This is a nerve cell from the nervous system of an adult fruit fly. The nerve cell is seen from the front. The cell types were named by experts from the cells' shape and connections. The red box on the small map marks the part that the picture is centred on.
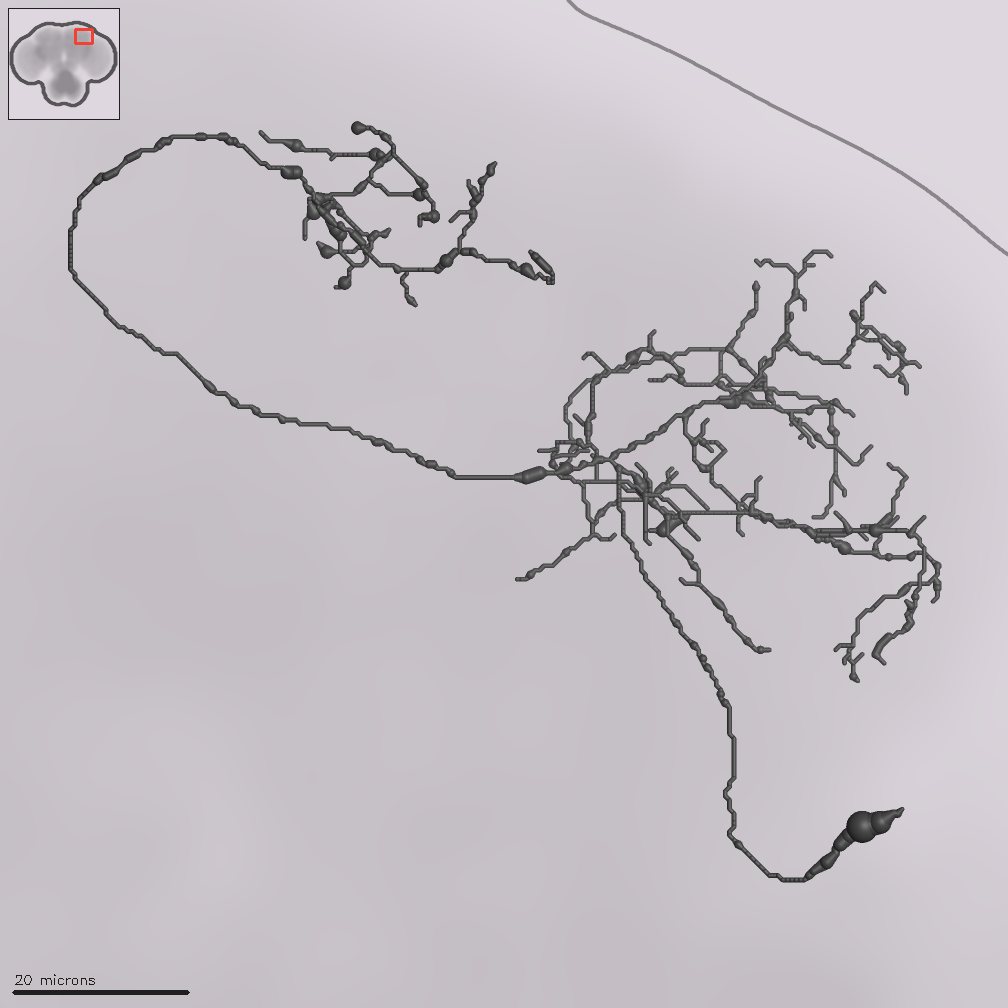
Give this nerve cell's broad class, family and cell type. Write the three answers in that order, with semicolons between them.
central-brain intrinsic neuron; hemilineage LHa1; LHAV6a4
